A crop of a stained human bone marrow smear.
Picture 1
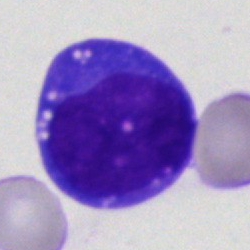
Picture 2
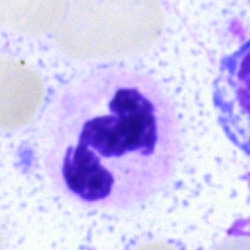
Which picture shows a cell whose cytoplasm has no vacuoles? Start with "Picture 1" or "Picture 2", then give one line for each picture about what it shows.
Picture 2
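Picture 1: Small clear vacuoles lie in the cytoplasm along the upper left edge.
Picture 2: No vacuoles are seen in the cytoplasm.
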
